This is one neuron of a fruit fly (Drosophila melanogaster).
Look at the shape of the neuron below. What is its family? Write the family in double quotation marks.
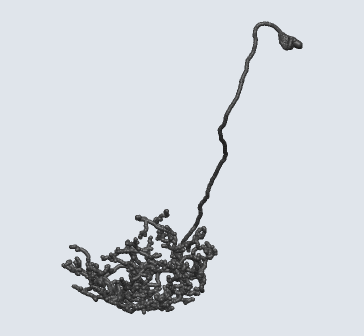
"hemilineage VLPl4_anterior"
